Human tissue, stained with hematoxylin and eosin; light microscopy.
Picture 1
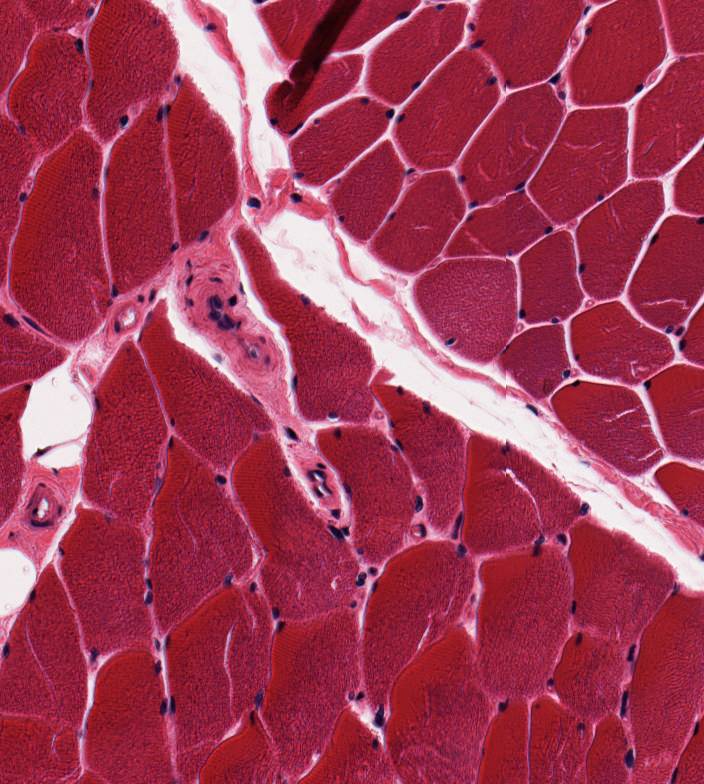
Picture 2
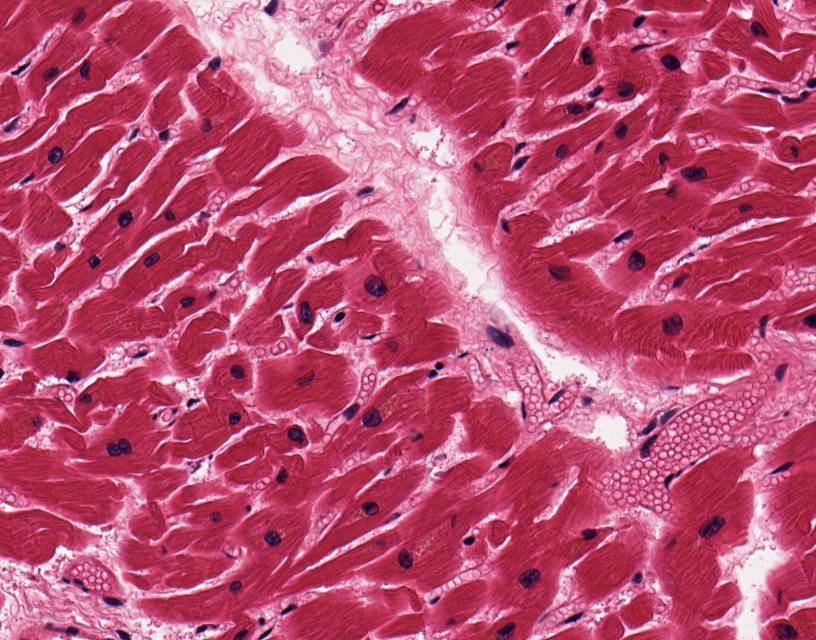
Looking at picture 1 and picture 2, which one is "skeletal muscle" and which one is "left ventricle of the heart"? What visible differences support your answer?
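Looking at both, picture 1 is skeletal muscle and picture 2 is the left ventricle of the heart. I'd start with the nuclei: in the skeletal muscle they are small, dark and peripheral, just under the cell border, while in the left ventricle they are oval and central.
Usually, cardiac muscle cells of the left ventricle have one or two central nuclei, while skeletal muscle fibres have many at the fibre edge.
Then the fibres: those in the heart are striated, and they branch and join one another, running in differing directions.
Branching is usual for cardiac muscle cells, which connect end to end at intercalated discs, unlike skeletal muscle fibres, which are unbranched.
In the heart, a pale pink band of loose fibrous connective tissue runs diagonally from top centre toward the right middle.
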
